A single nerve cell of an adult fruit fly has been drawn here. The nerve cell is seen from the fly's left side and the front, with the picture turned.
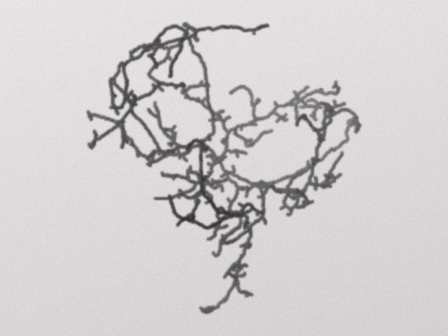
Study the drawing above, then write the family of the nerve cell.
hemilineage 04B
